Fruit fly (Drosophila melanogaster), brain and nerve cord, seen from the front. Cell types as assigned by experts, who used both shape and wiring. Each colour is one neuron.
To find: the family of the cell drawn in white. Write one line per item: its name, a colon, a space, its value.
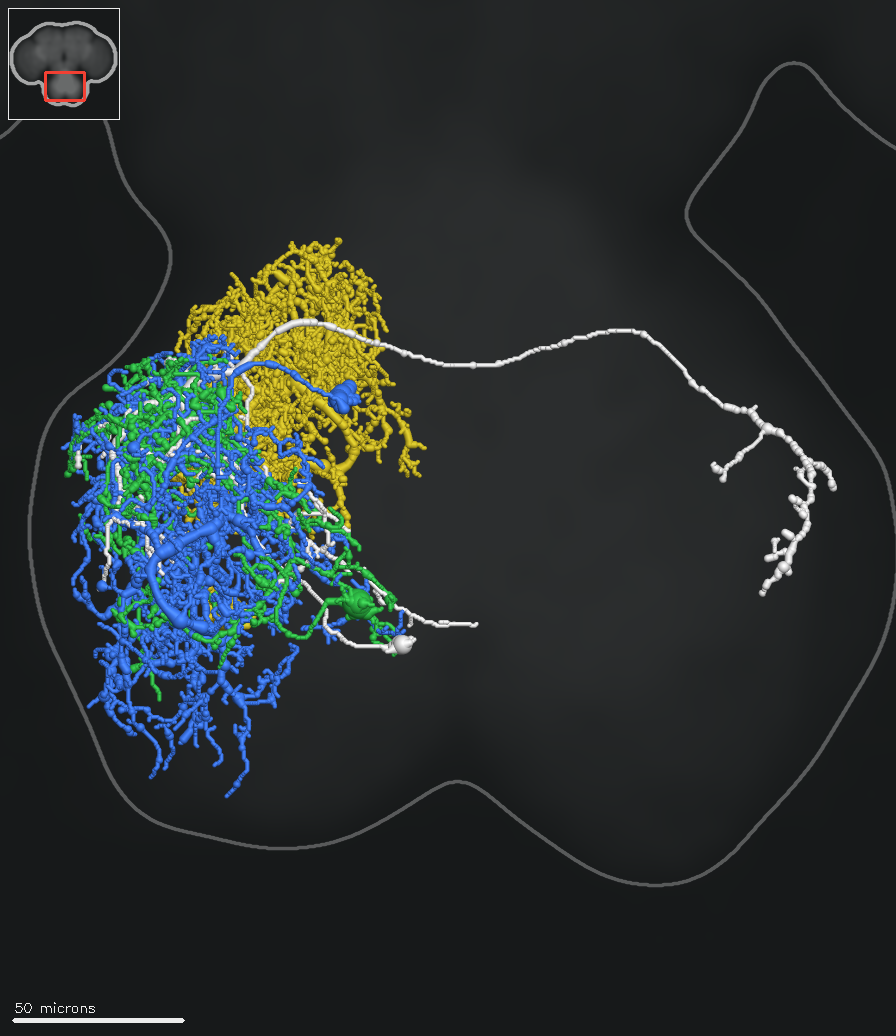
family: hemilineage 14B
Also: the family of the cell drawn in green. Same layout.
family: hemilineage 16B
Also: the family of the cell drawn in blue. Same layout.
family: hemilineage 17A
